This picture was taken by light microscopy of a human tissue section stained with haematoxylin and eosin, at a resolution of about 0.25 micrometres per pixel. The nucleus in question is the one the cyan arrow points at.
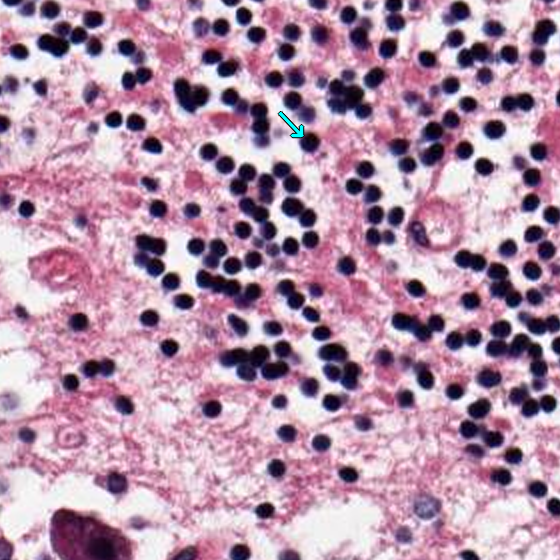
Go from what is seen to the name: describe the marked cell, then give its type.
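The nucleus is round and stains very dark, almost black, evenly across its whole face. It is about the same size as the many other dark round nuclei crowded around it. No distinct rim of cytoplasm can be seen around it; the nucleus borders pale clear space and pink fibrillary material directly. It lies among a dense scatter of similar small dark round nuclei, with pink fibrillary background between the groups. It is a cerebellar granule cell.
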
